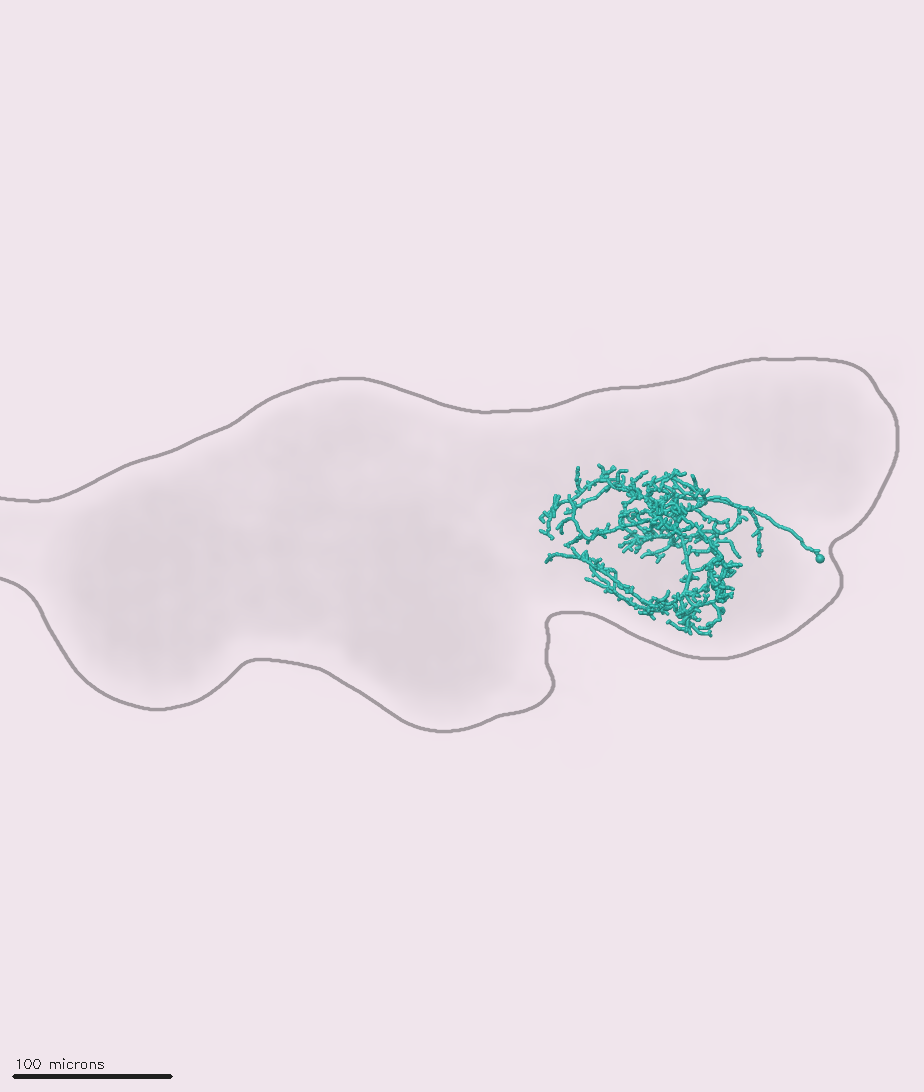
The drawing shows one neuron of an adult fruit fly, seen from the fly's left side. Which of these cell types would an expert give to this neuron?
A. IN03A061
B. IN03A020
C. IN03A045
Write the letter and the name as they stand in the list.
B. IN03A020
